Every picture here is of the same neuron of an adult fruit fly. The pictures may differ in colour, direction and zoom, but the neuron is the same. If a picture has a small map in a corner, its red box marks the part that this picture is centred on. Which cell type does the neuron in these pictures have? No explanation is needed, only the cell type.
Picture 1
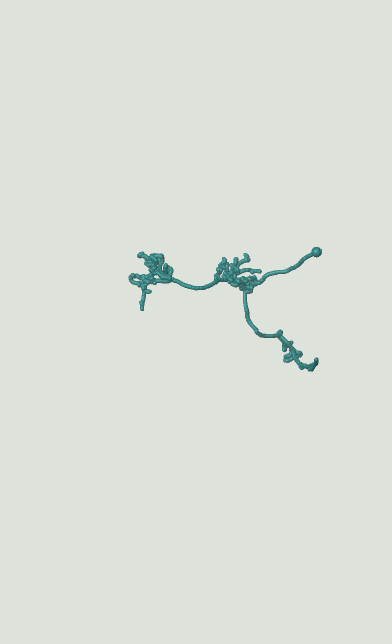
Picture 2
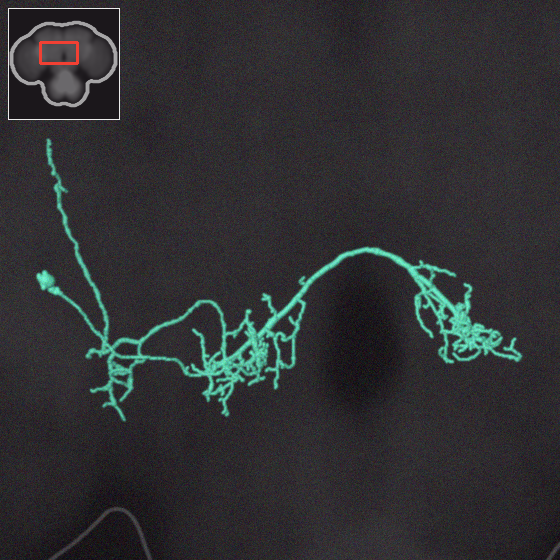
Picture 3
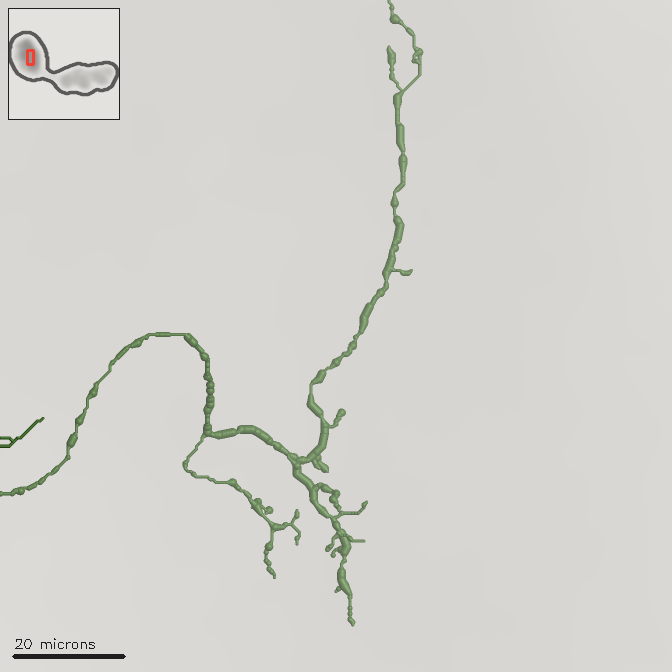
M_l2PN10t19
